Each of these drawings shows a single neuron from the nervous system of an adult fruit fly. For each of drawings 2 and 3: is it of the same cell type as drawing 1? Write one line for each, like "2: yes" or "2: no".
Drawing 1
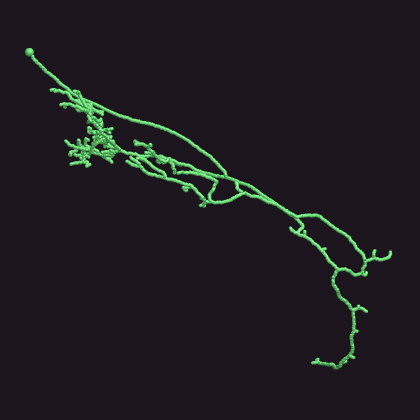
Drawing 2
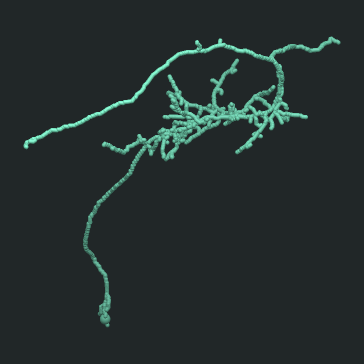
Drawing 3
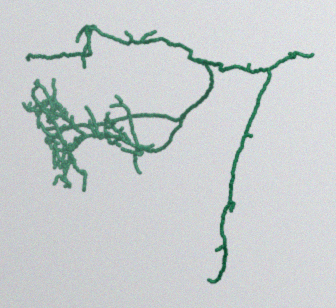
2: no
3: yes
